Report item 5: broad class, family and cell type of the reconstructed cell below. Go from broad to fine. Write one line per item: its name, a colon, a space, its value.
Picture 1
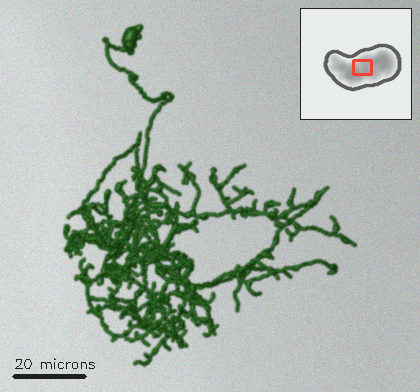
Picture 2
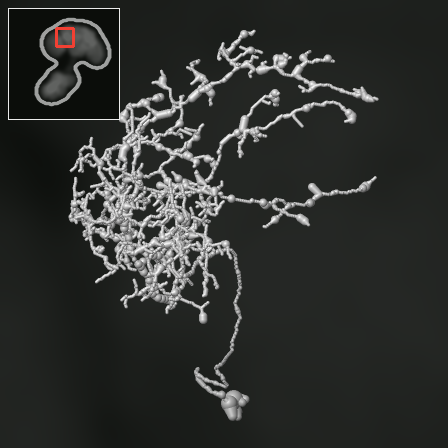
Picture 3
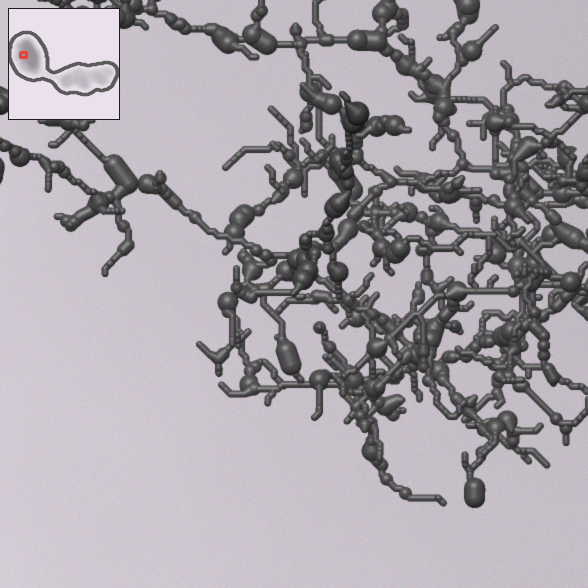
broad class: central-brain intrinsic neuron
family: hemilineage VLPp&l1_anterior
cell type: AVLP465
